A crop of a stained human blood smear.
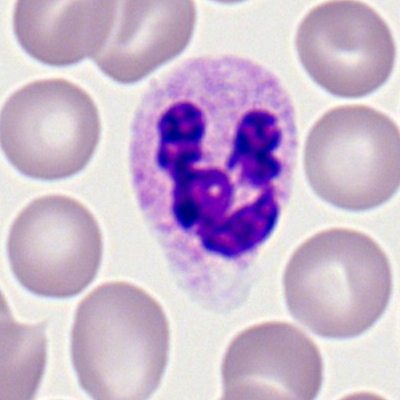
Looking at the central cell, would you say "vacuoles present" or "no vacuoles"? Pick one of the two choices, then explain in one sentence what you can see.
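No vacuoles. No clear vacuoles are seen in the cytoplasm.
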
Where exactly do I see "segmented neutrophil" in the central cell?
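In this segmented neutrophil, the nucleus is divided into lobes arranged in a U shape that opens toward the top of the cell, and that lobed nucleus fits the name.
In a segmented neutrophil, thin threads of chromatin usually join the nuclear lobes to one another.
The chromatin is dark purple and coarsely clumped. The cytoplasm is abundant and pale pinkish-lilac.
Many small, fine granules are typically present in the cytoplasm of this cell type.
The outline of the cell is a smooth oval that narrows toward the bottom.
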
